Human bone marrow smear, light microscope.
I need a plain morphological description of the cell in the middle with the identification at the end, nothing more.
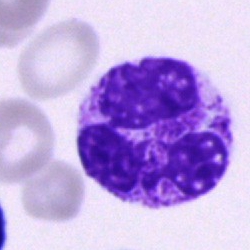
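Counting the nuclear lobes, I find three. One runs across the top, and the other two sit side by side beneath it. The chromatin looks dense and dark purple. Pale pinkish-lilac cytoplasm shows between the lobes and around the edge. So this is a segmented neutrophil.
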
